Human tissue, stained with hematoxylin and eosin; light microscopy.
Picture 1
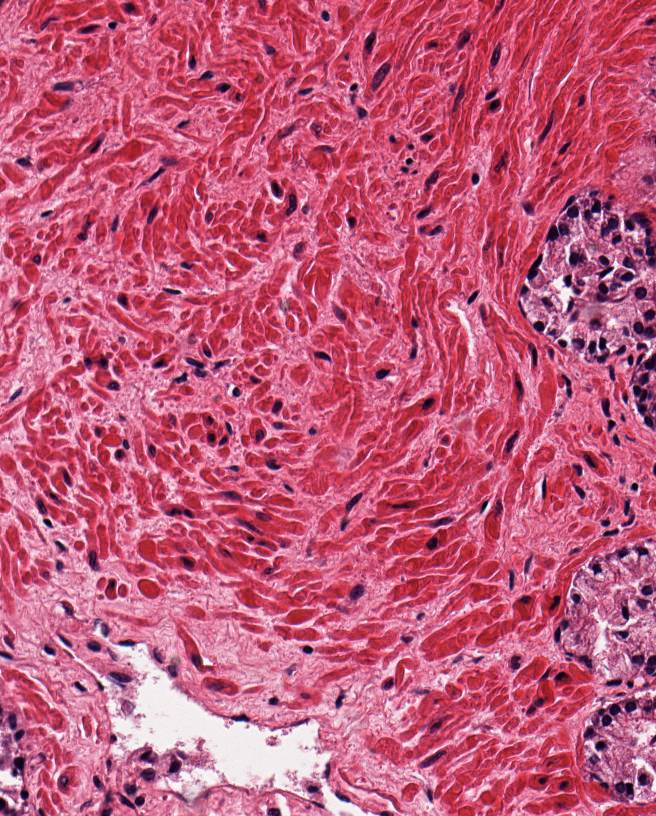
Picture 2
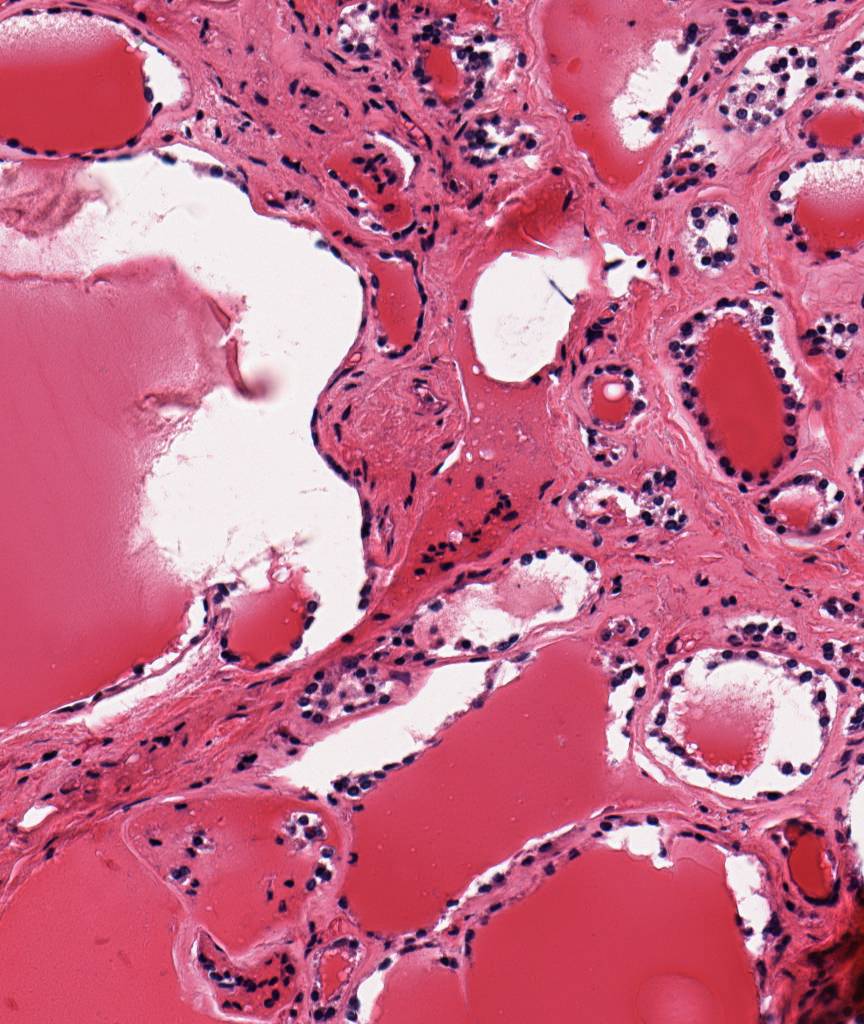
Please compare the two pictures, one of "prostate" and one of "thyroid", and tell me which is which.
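Prostate in picture 1, thyroid in picture 2. Prostate field: mostly smooth muscle bundles, interlacing, running in many directions. Cells cut both lengthwise and across, cross-cut profiles plentiful on the left and in the centre. Lengthwise nuclei elongated and dark; cytoplasm bright red, eosinophilic. Thyroid field: closed rounded follicles of widely varying size, largest at left and along the bottom, smallest at upper right. Large follicles lined by a single layer of flattened cells; small upper-right ones by cuboidal cells with round dark nuclei. Lining nuclei small, dark, evenly spaced.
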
